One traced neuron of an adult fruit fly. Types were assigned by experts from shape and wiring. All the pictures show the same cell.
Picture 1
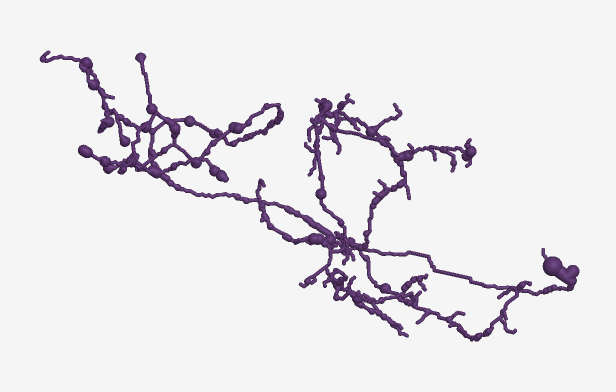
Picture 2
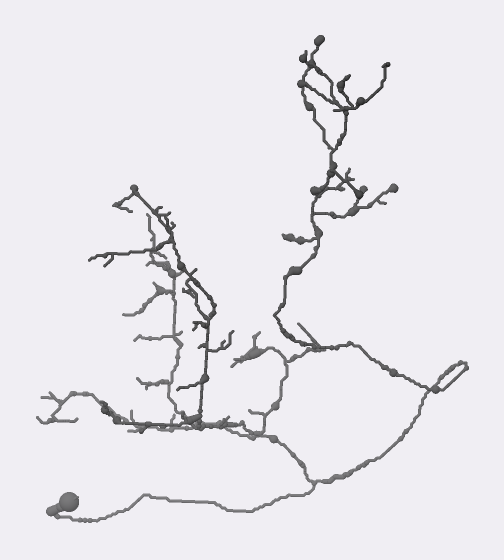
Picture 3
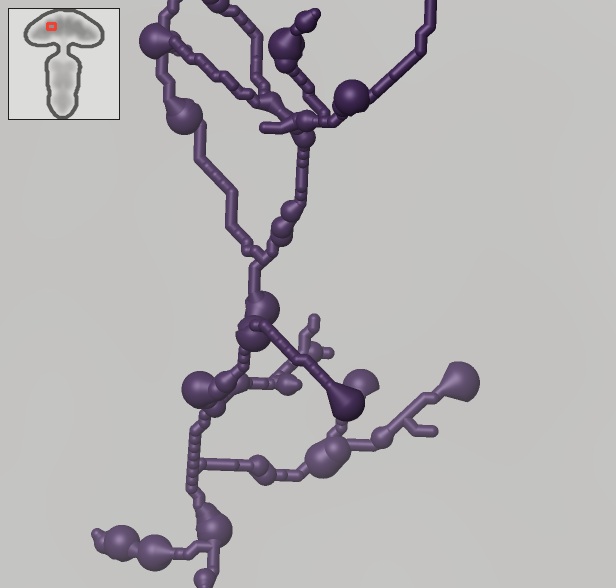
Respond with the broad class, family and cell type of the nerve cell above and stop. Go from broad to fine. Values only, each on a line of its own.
central-brain intrinsic neuron
hemilineage LHp3
LHPV5h4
